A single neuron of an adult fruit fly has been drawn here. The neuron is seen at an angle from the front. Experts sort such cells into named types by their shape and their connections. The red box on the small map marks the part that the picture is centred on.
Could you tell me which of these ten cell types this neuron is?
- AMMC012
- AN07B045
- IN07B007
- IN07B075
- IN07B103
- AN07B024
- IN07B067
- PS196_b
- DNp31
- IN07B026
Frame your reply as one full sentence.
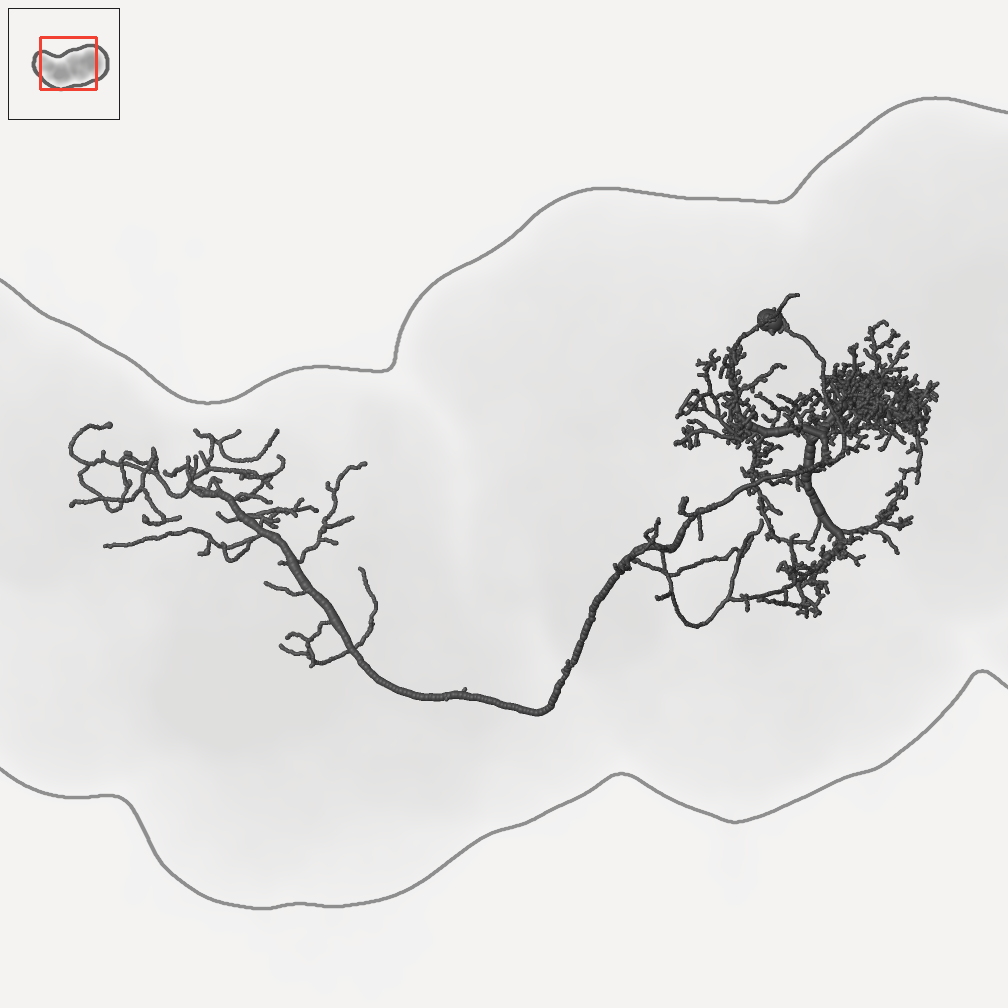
The neuron has DNp31 as its cell type.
